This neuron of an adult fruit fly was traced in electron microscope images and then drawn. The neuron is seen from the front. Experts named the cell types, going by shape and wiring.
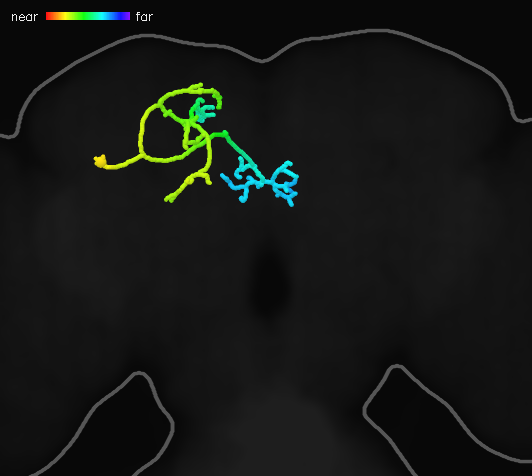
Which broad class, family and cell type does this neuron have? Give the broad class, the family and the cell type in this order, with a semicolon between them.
central-brain intrinsic neuron; hemilineage AOTUv3_dorsal; SMP016_a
